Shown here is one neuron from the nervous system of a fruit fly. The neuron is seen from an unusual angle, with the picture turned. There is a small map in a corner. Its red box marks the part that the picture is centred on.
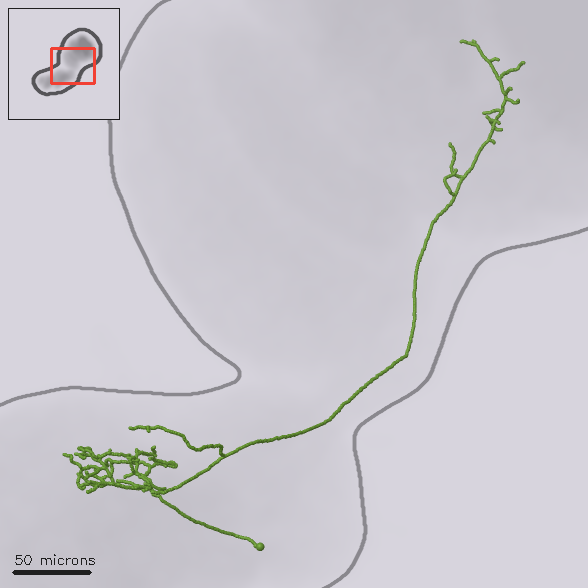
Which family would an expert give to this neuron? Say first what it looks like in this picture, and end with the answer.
The cell body is at the bottom of the picture. By the scale bar it is about 350 microns tall in this view. It is an ascending neuron. Its family is hemilineage 07B.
